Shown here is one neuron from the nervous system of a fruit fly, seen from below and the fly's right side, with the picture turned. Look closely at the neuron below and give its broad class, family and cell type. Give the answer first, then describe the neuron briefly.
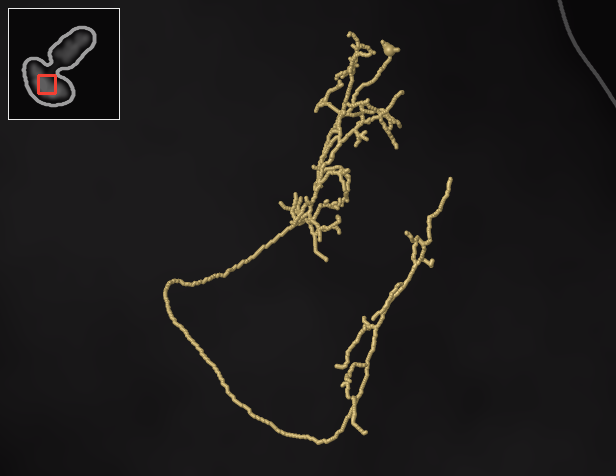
It is a central-brain intrinsic neuron. The family is hemilineage DM5_central. The cell type is CB2985. It lies in the brain. Dozens of branch ends can be seen.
